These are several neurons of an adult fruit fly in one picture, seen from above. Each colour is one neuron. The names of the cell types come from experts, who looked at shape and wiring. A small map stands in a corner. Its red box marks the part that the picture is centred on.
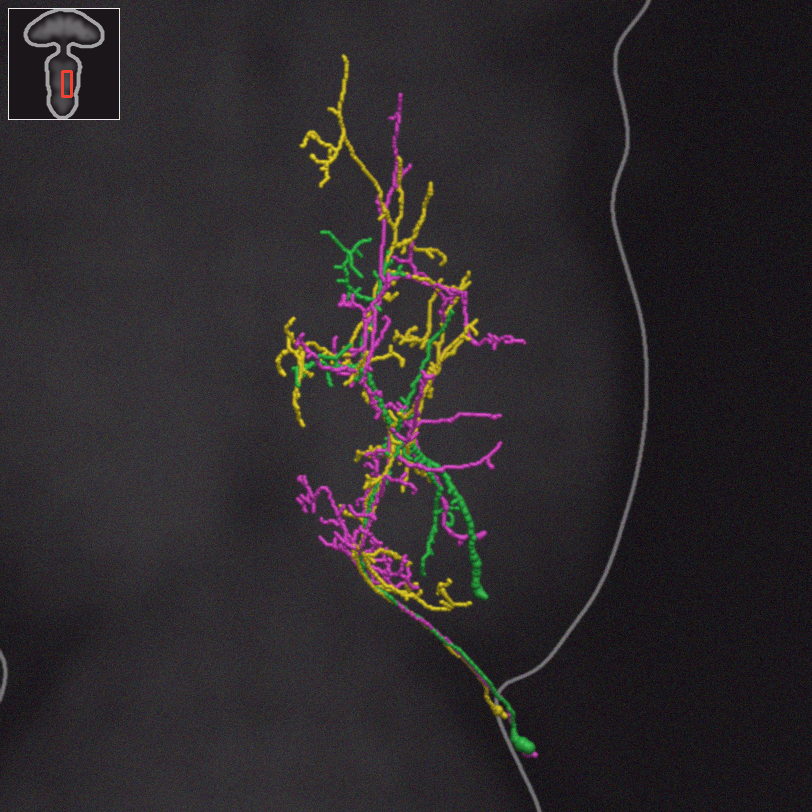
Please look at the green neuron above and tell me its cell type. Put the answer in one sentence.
The cell type is IN21A087.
